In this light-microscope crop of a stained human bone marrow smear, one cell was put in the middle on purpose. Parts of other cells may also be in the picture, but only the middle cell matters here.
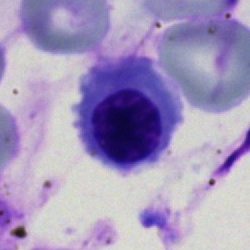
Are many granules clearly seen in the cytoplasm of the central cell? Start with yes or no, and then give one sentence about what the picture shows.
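No. No granules are seen in the cytoplasm.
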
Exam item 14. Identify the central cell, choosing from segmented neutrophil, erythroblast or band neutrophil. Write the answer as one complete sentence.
To answer, the cell in the center of the crop is an erythroblast.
